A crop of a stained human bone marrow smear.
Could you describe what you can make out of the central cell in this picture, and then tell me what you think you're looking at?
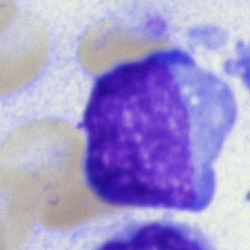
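Toward the left side of the cell sits the nucleus, its dark purple chromatin dotted with many small pale spots. The cytoplasm is pale grey-blue. A small pointed tag sticks out from the left edge of the cell. It is a blast.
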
